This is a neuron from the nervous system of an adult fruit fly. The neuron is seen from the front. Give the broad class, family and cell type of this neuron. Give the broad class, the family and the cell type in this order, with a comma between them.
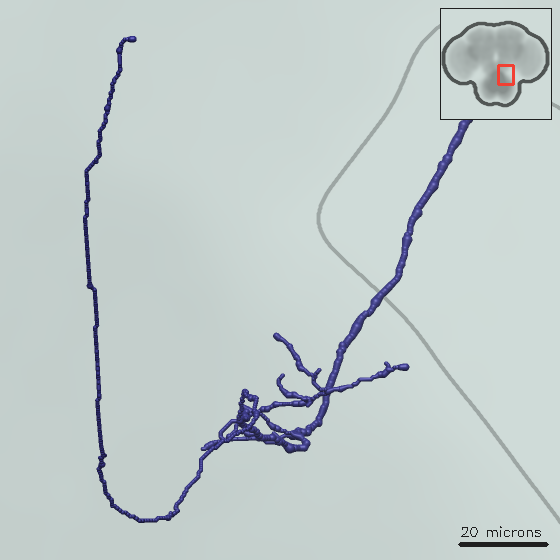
sensory neuron ascending to the brain, class mechanosensory proprioceptive, SApp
